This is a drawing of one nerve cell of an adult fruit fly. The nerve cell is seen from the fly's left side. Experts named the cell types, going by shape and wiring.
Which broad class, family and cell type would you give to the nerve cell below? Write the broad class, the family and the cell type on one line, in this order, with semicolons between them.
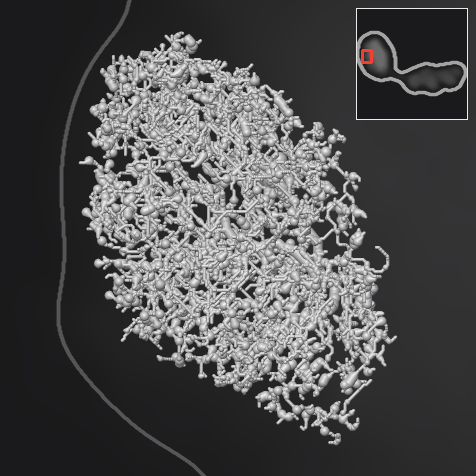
central-brain intrinsic neuron; hemilineage ALl1_dorsal; lLN2T_a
